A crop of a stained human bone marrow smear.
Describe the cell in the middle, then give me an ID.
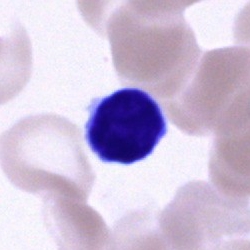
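Look first at the chromatin: it is dense and stains a very dark purple-blue. You won't find any nucleoli in the nucleus, and no granules show anywhere in the cell. Notice, too, the small pale blue bleb jutting out from the upper-left edge. This is a lymphocyte.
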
